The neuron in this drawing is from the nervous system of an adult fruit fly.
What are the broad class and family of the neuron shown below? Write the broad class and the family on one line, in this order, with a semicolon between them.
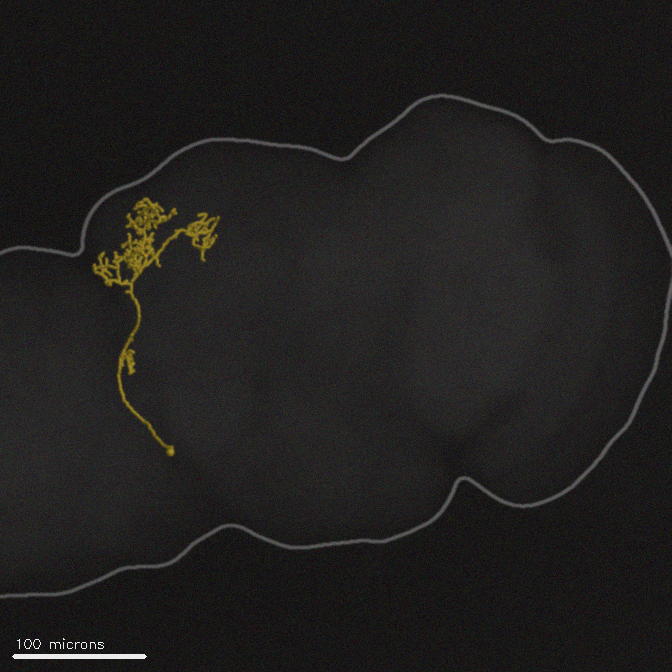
central-brain intrinsic neuron; hemilineage LHa2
